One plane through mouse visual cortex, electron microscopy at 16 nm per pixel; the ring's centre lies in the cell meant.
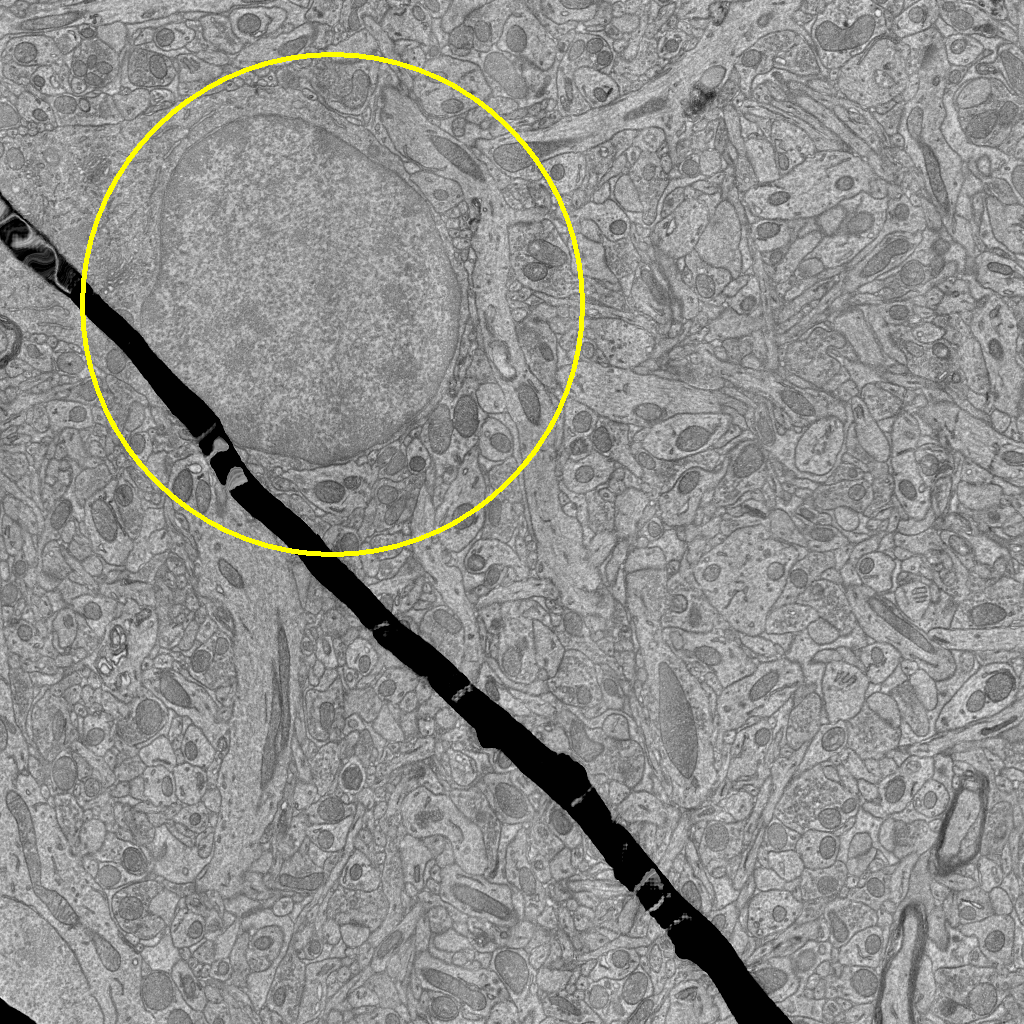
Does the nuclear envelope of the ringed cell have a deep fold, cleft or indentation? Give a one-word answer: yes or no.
No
